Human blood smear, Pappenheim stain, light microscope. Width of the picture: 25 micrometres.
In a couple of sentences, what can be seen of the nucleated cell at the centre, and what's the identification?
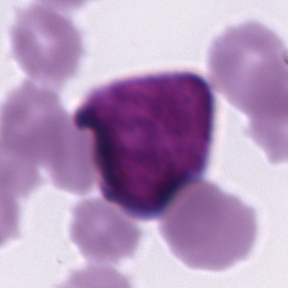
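Shape comes first: the outline is angular and roughly triangular rather than round, and the cell is about 13 micrometres across. Next, the nucleus fills almost the whole cell. Then the cytoplasm, which shows only as a very thin rim of deep blue, mainly along the left and lower edges. Last, no granules can be seen in it. This is a myeloblast.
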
